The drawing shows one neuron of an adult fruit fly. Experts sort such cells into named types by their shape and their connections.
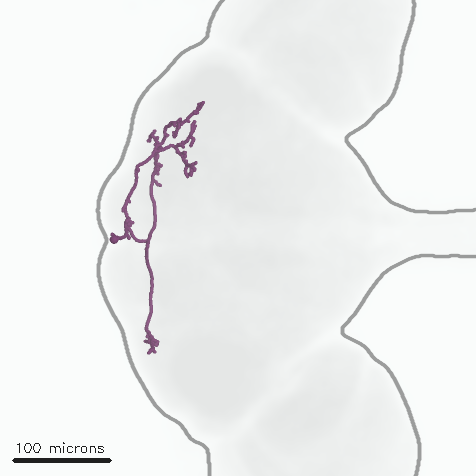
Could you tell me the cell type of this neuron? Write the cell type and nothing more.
SMP106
